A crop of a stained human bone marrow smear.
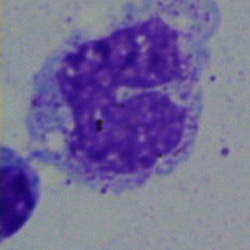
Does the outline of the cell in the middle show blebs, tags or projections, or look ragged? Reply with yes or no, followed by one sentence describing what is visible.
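Yes. The cell outline is irregular, with ragged, ruffled edges.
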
